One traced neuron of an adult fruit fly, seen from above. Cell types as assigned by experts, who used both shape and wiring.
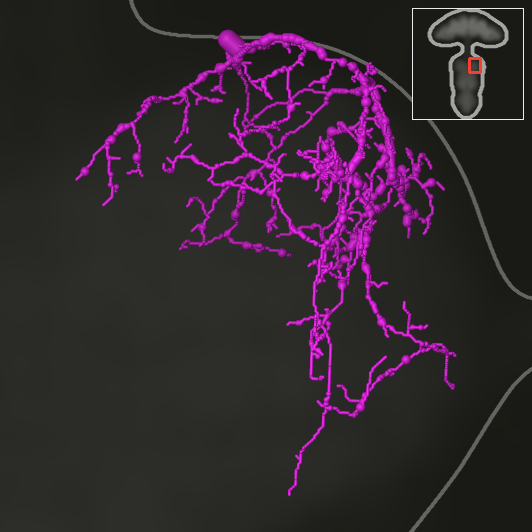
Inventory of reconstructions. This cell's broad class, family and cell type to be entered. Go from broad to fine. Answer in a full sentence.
A nerve-cord intrinsic neuron of hemilineage 13A, type IN13A049.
